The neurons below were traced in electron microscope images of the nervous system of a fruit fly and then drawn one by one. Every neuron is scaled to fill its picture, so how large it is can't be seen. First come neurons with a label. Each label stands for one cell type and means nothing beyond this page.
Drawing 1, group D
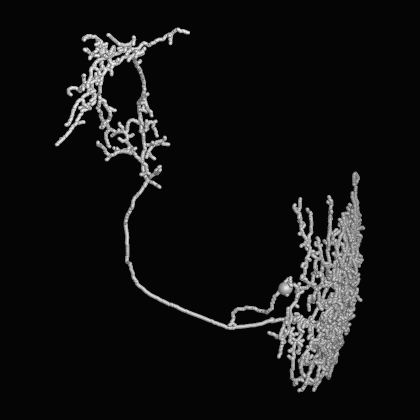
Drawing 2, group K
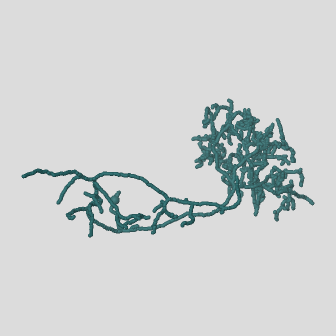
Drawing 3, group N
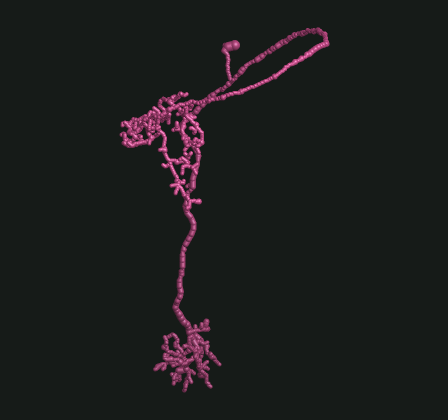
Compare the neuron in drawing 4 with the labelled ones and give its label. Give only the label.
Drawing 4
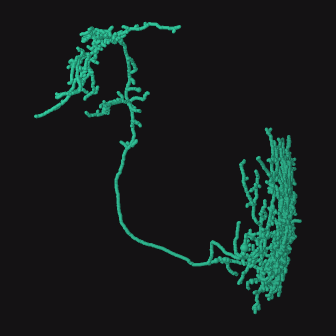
group D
